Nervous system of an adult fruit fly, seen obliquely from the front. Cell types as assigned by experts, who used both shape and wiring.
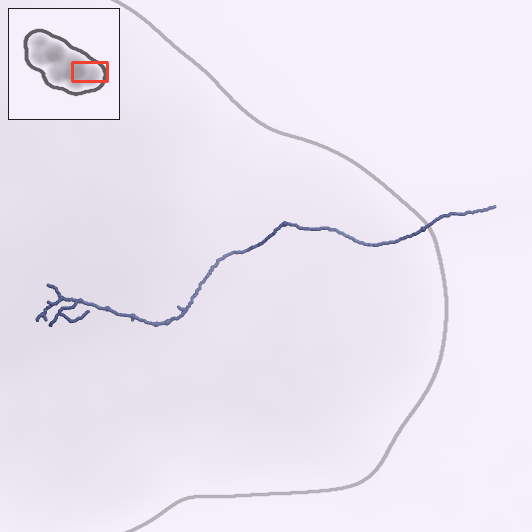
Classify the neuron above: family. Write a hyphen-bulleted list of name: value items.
- family: class gustatory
